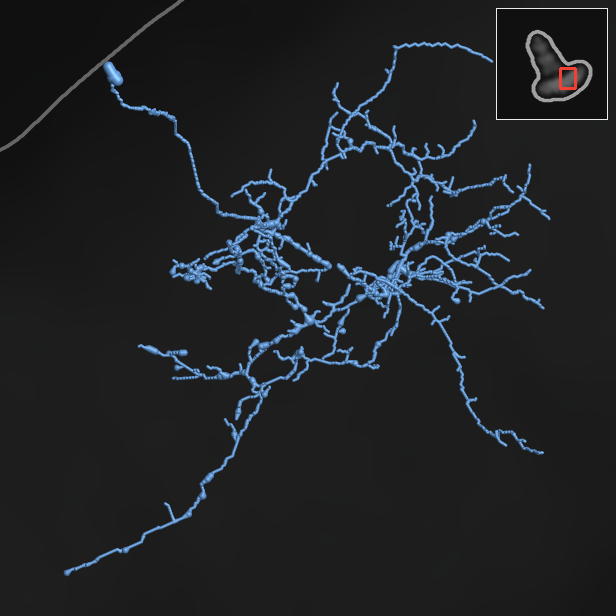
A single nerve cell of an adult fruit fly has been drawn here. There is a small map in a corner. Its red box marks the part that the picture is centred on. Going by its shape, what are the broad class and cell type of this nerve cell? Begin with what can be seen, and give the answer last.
Its cell body lies at the upper left of the picture. In this view it is about as wide as it is tall. This is a central-brain intrinsic neuron. Its cell type is PS141.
